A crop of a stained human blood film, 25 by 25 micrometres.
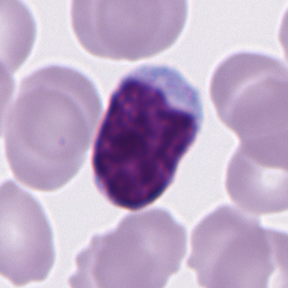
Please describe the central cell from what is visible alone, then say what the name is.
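The nucleus measures about 11 by 9 micrometres and fills about 80% of the cell's area. Where it meets the cytoplasm, its upper edge is uneven and slightly notched. The scant cytoplasm lies mostly as a cap at the upper right of the nucleus. It is pale blue and shows only fine faint specks, with no coarse granules. This is a typical lymphocyte.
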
